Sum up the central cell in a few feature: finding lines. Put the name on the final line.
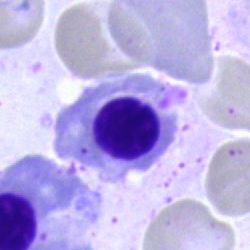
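Outline: irregular, small bumps along the edge
Nucleus: off-centre, more cytoplasm on its left
Chromatin: dense, dark purple
Cytoplasm: pale blue
Name: erythroblast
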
